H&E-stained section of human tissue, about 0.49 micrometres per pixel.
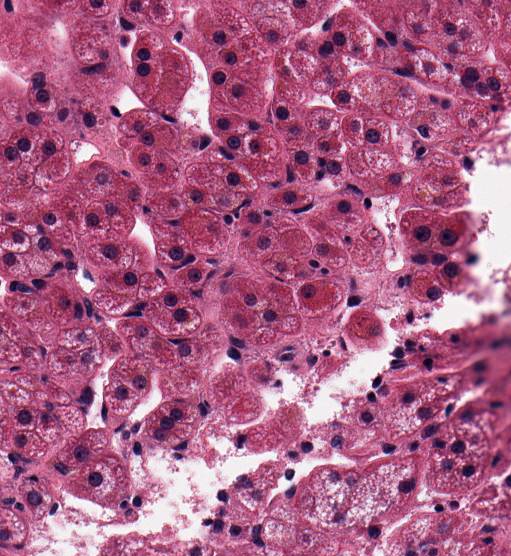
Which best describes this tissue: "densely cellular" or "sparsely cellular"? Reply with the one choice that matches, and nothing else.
Densely cellular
